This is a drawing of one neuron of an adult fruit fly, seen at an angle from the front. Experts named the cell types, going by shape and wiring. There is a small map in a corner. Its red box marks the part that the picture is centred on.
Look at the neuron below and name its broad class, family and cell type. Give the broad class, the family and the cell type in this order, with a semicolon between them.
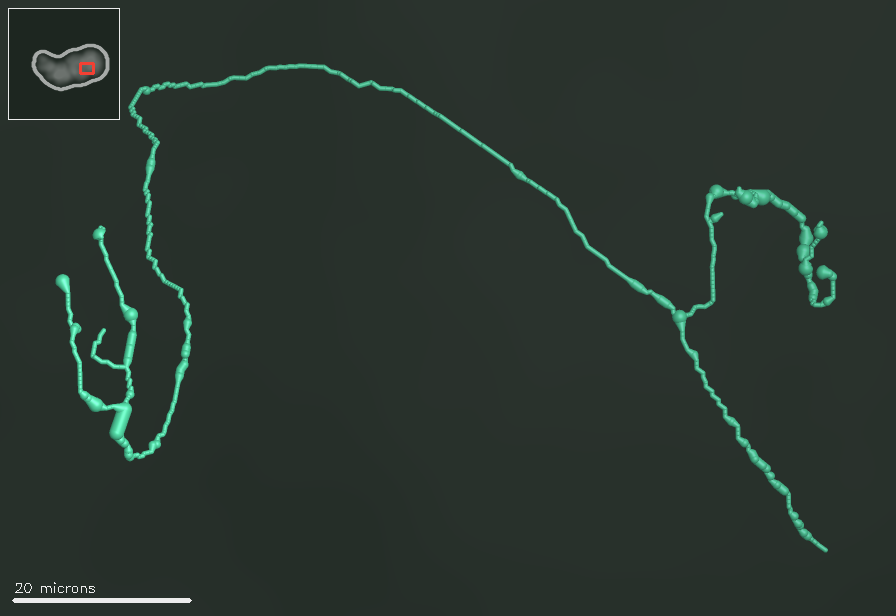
sensory neuron entering the brain; class olfactory; ORN_DA2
